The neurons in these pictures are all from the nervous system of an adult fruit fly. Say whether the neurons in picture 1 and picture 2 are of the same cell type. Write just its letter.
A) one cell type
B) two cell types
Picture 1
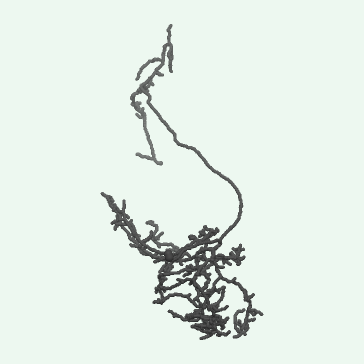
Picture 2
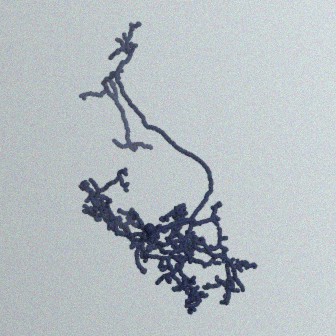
A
